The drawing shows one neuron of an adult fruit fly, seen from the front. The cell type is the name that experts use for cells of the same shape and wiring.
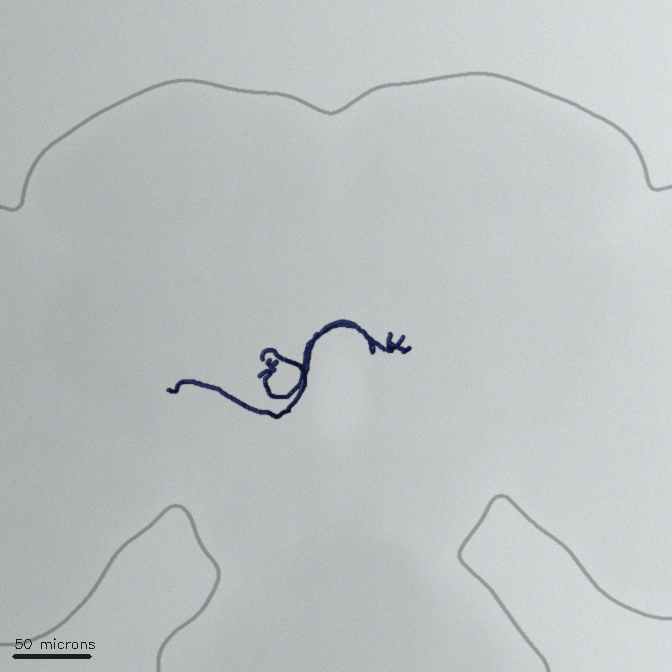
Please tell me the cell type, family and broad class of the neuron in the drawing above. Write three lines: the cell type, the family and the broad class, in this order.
ORN_VM5v
class olfactory
sensory neuron entering the brain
